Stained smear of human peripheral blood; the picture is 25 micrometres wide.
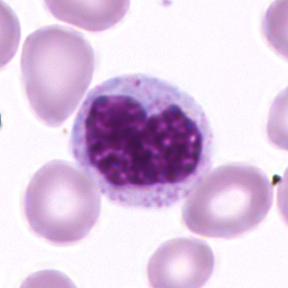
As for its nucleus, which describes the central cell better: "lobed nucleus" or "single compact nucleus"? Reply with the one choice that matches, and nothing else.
Single compact nucleus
